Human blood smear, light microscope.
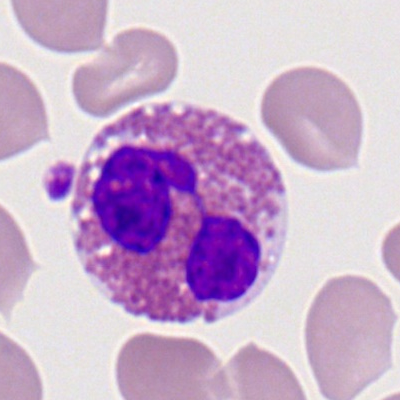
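Eosinophil at the centre of a stained human blood smear, viewed by light microscopy. The nucleus has two lobes, positioned at the upper left and lower right of the cell. The cytoplasm is packed with coarse reddish-pink granules, which are round and fairly uniform in size.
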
